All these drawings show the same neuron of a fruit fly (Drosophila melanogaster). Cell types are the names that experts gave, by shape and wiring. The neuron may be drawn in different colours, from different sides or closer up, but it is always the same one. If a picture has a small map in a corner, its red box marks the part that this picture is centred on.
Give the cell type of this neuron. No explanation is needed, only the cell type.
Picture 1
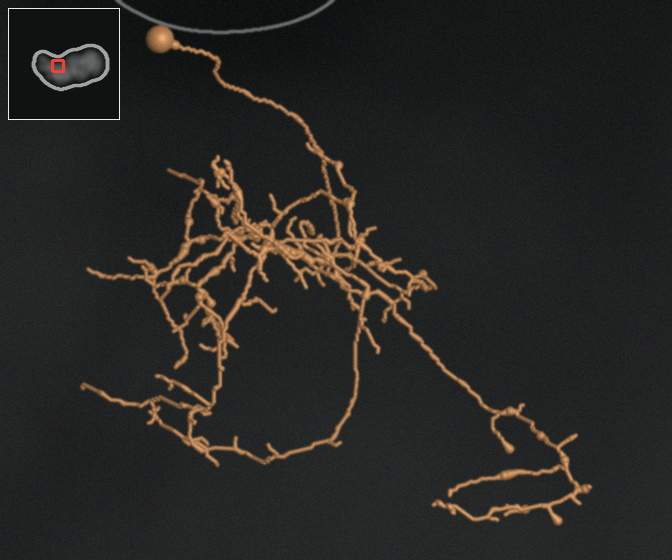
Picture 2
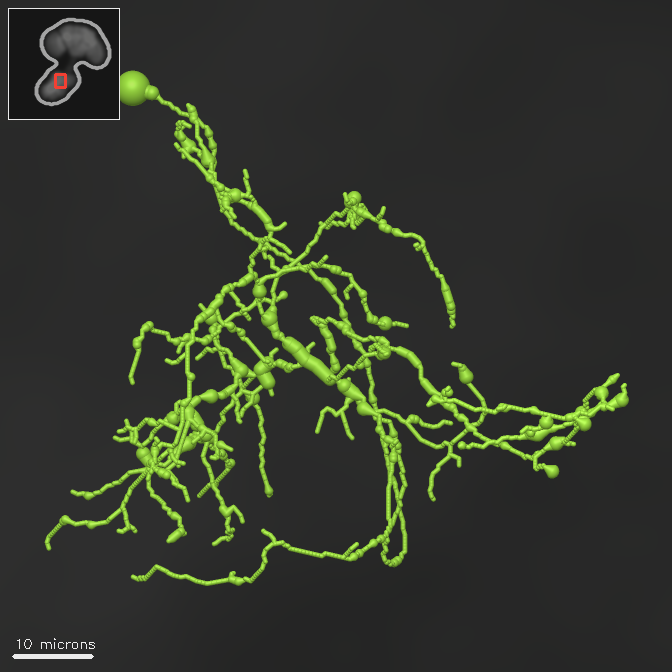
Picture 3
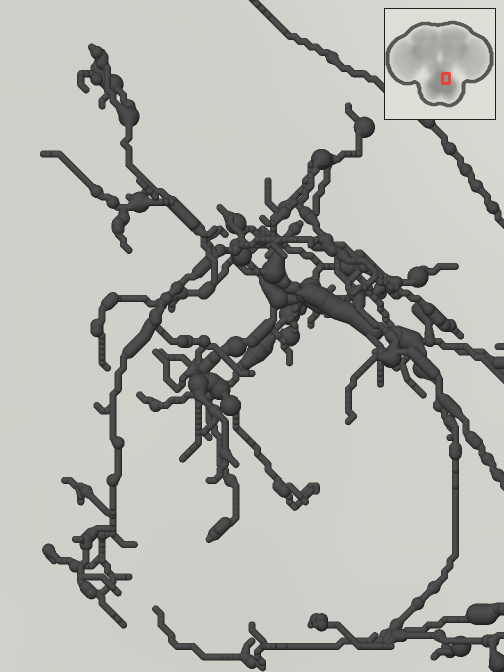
IN11B023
